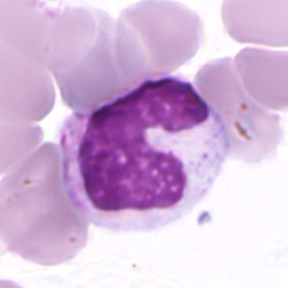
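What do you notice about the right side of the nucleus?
It is deeply indented there.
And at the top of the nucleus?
There it reaches the edge of the cell.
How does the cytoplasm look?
Very pale, almost colourless, with fine pink-violet granules scattered through it.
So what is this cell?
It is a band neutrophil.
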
